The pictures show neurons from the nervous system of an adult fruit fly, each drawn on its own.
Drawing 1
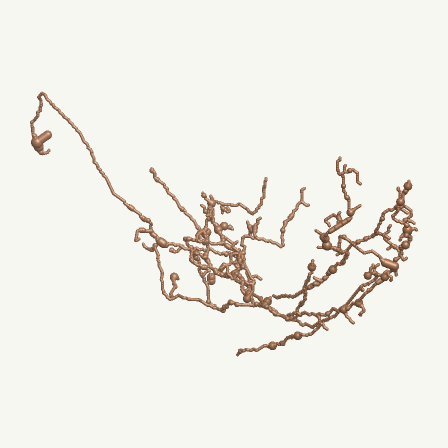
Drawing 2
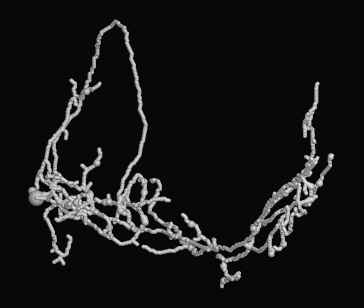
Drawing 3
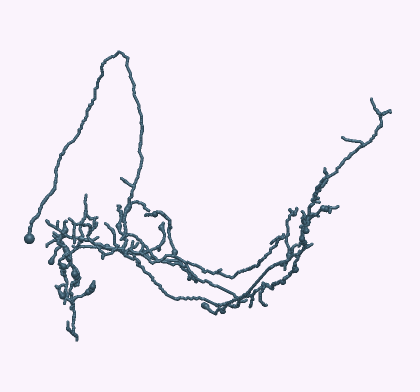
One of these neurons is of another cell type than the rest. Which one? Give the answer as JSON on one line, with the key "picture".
{"picture": 3}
